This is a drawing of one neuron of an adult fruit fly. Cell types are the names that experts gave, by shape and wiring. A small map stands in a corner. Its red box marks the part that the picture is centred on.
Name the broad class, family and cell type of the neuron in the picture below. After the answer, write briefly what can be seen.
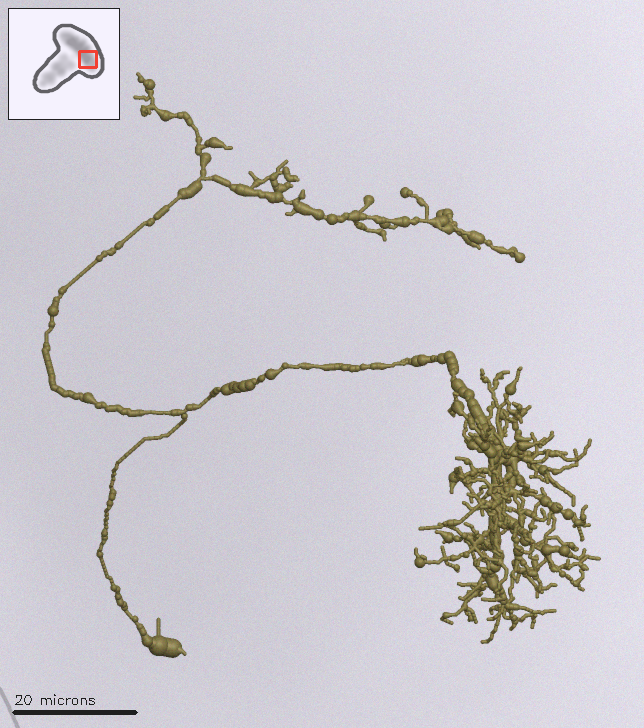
Its broad class is visual projection neuron. Its family is hemilineage VPNp3. Its cell type is LC11. The cell body can be seen at the lower left of the picture. By the scale bar it is about 95 microns tall in this view. Dozens of branch ends can be seen.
